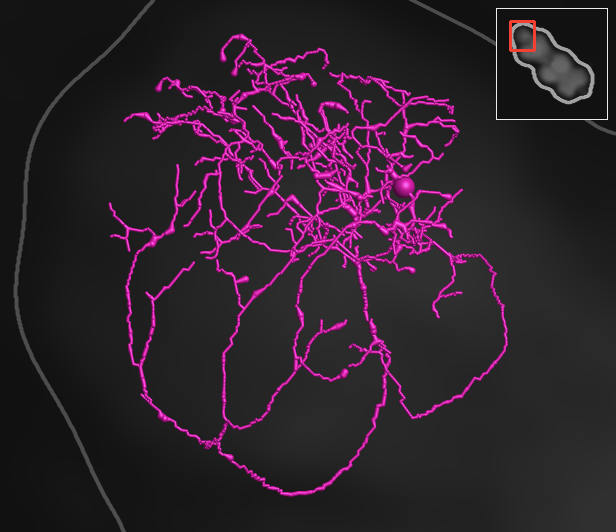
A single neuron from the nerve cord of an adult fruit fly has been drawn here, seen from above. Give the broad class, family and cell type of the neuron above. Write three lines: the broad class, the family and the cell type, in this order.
nerve-cord intrinsic neuron
hemilineage 06A
IN06A098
